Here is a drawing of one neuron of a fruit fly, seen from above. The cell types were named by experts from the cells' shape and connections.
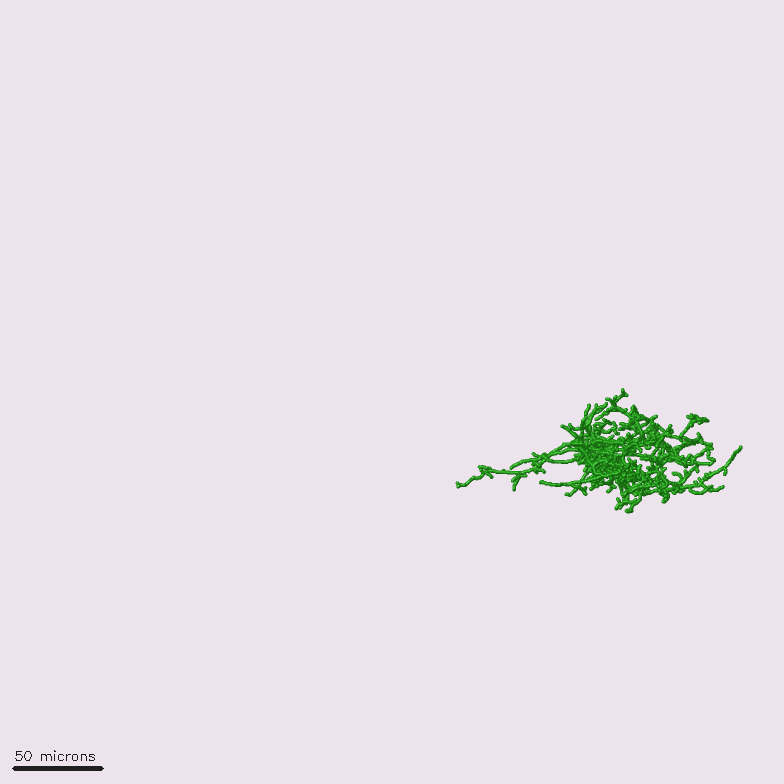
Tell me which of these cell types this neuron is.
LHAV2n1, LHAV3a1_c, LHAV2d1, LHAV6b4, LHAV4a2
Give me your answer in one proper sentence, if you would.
A cell of type LHAV2d1 is what this neuron is.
